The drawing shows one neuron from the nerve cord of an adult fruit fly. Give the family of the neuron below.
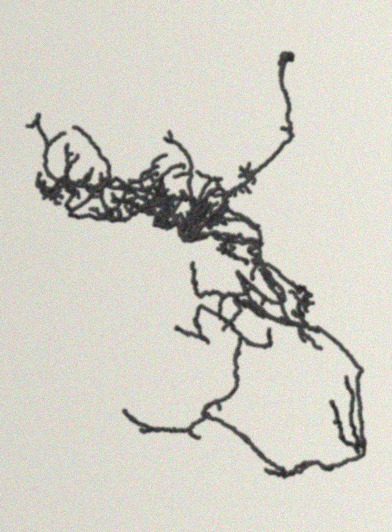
hemilineage 01A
